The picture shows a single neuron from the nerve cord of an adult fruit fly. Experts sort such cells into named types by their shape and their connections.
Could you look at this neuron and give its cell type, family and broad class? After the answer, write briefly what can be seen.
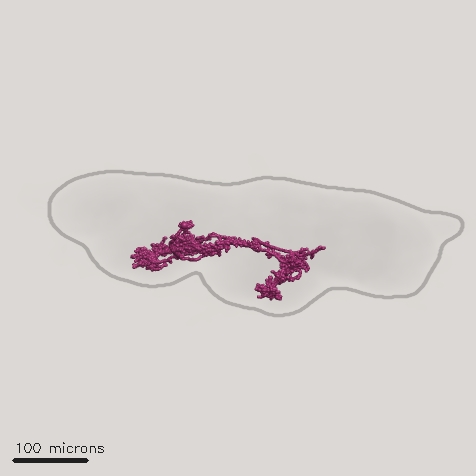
It is of cell type IN09B022. Its family is hemilineage 09B. Its broad class is nerve-cord intrinsic neuron. By the scale bar it is about 250 microns wide in this view. As drawn here it is wider than it is tall.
